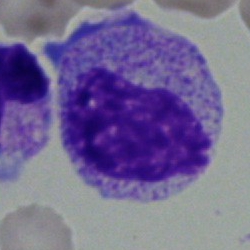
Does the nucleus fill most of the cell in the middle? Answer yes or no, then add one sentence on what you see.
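No. The cytoplasm is plentiful and pale lilac-grey.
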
